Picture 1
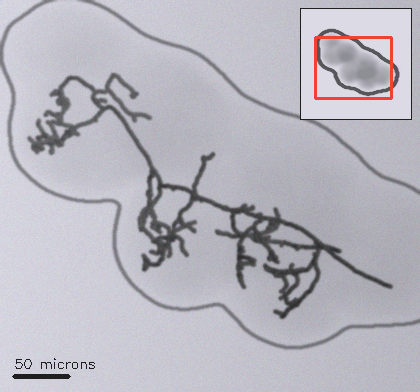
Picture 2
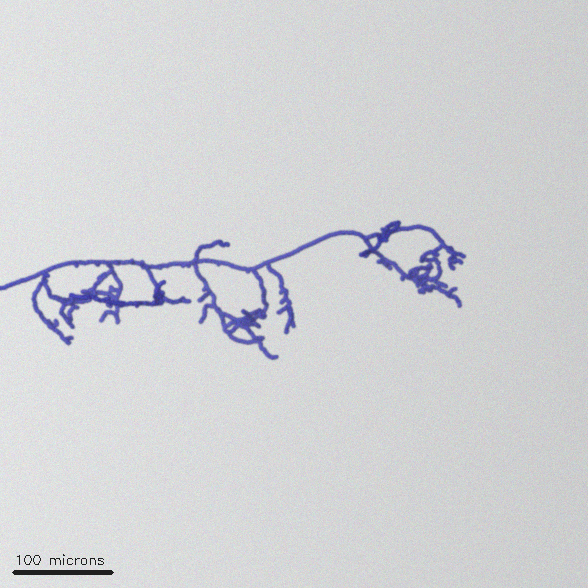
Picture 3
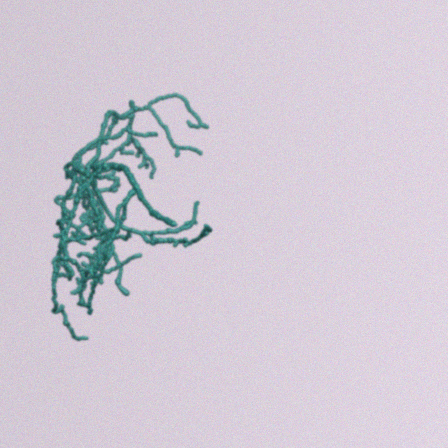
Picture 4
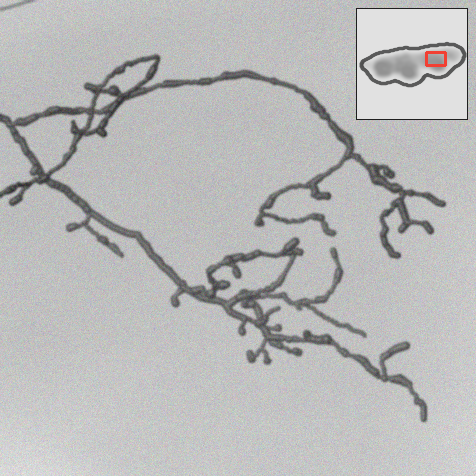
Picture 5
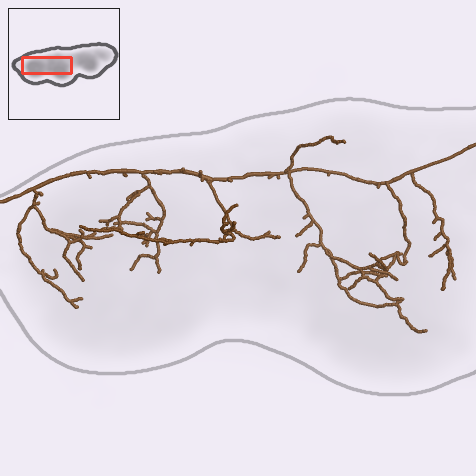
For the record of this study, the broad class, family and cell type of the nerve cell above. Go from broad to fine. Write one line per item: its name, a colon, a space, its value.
broad class: descending neuron
family: DNge
cell type: DNge079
